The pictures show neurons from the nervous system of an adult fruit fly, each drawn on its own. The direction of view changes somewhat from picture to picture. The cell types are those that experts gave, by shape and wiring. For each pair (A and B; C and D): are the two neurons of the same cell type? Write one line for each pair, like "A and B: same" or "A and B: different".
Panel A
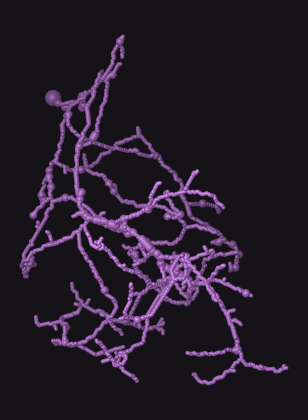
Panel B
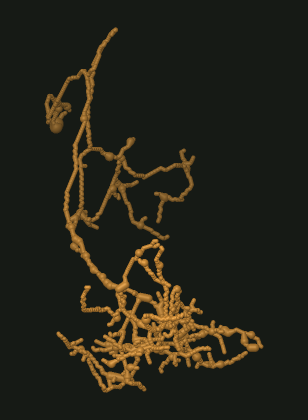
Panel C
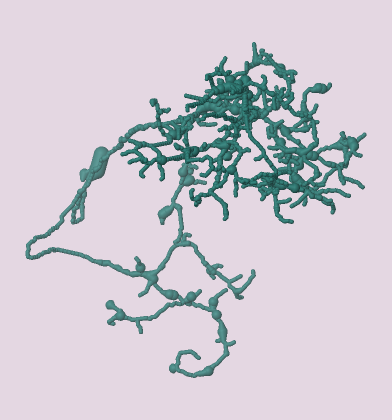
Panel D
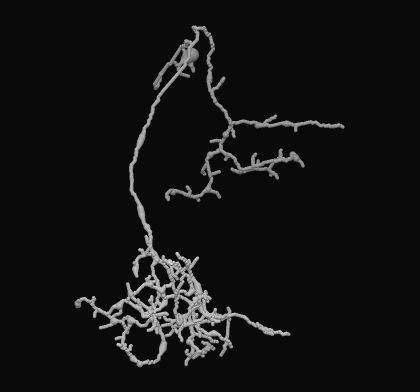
A and B: different
C and D: different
